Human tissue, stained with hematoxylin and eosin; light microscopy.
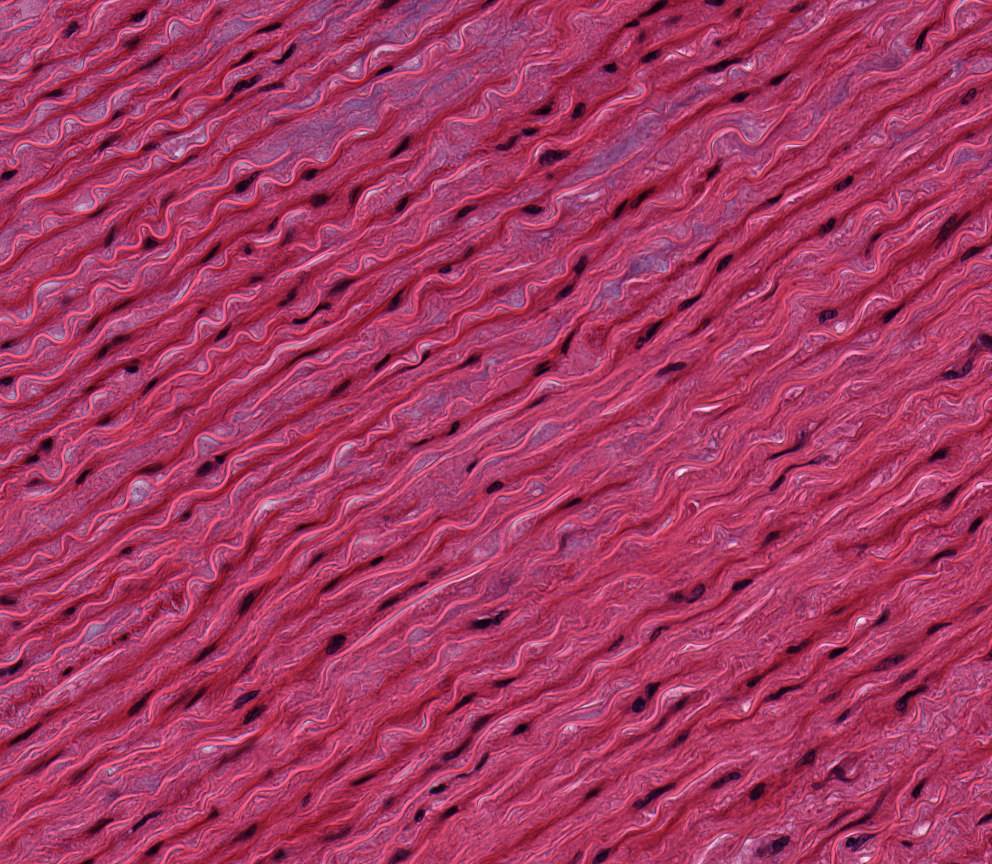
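Aorta, haematoxylin and eosin: the bands are bright pink, refractile lamellae with a tight wavy crimp along their length. Small, dark, elongated nuclei lie between the lamellae with their long axes parallel to them; they are sparse and scattered fairly evenly, without clusters. Patches of the spaces between the pink lamellae are filled with pale bluish-purple material.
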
